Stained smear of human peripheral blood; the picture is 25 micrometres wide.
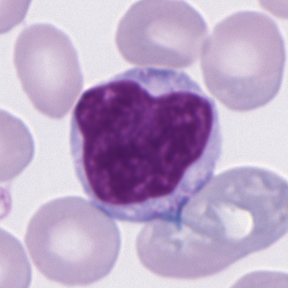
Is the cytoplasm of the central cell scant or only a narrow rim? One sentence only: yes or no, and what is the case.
Yes, the cytoplasm of this cell is scant.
